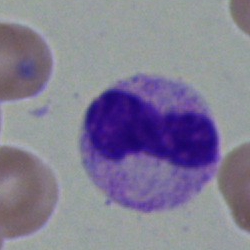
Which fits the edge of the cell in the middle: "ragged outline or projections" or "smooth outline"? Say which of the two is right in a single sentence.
The outline of this cell is free of projections and smooth.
